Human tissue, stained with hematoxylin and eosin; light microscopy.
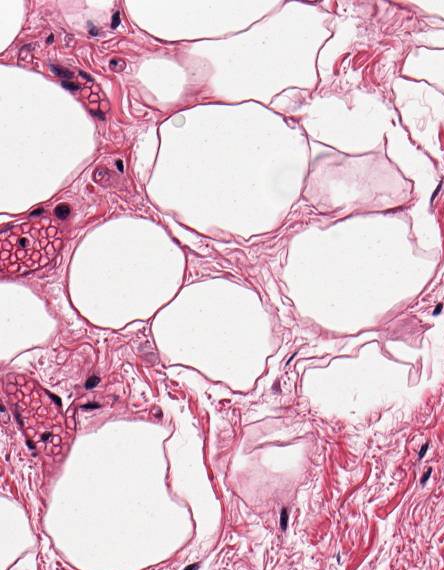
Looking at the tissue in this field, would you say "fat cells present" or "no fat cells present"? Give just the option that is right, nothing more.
Fat cells present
